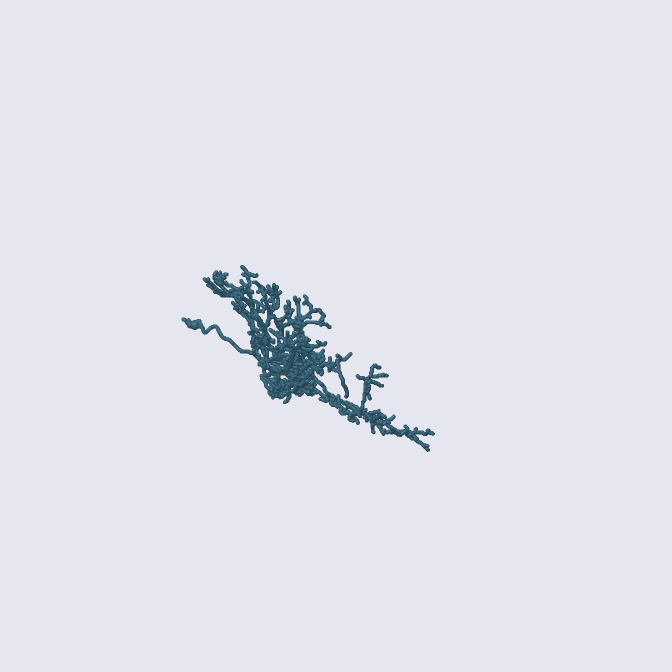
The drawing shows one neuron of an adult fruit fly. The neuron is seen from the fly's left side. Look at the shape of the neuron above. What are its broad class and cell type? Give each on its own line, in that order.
central-brain intrinsic neuron
LAL113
